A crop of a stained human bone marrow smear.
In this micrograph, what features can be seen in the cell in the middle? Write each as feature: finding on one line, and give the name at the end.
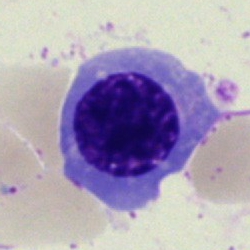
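Outline: irregular, with several blunt angular corners
Nucleus: off-centre; wider cytoplasm band on right and lower side
Chromatin: dark purple, coarsely clumped, small paler gaps between clumps
Cytoplasm: no granules
Name: erythroblast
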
